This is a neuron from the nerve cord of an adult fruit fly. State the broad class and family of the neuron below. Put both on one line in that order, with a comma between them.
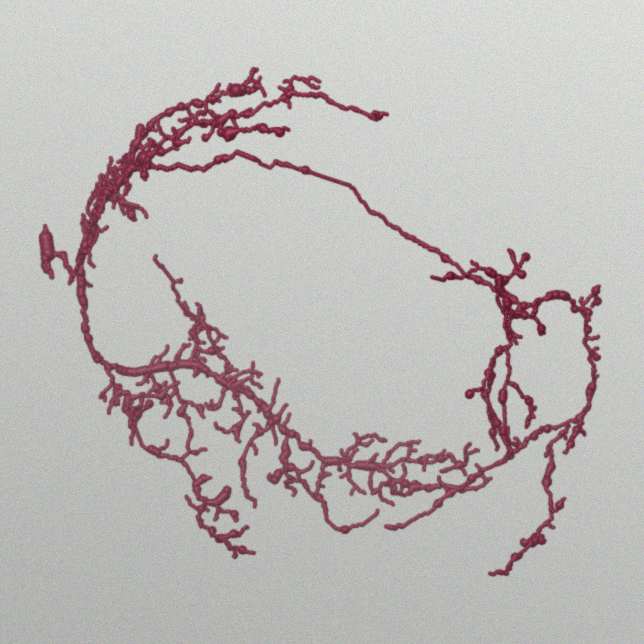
nerve-cord intrinsic neuron, hemilineage 04B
